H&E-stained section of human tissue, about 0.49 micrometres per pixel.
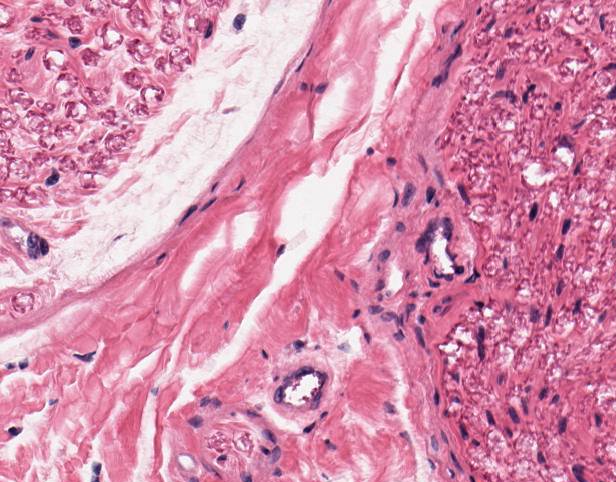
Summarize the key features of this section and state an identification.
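Closely packed round fibre profiles form two bundles, upper left and right, split by a collagen band running lower left to upper right. The right bundle is pale and bubbly with scattered elongated dark nuclei. The band is dense, strongly eosinophilic collagen in long wavy bundles, with sparse, thin, spindle-shaped nuclei parallel to the fibres. Tibial nerve.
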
